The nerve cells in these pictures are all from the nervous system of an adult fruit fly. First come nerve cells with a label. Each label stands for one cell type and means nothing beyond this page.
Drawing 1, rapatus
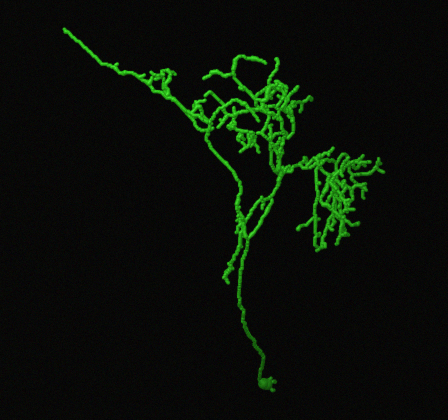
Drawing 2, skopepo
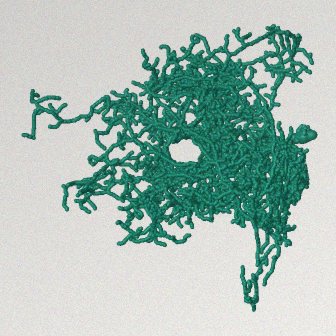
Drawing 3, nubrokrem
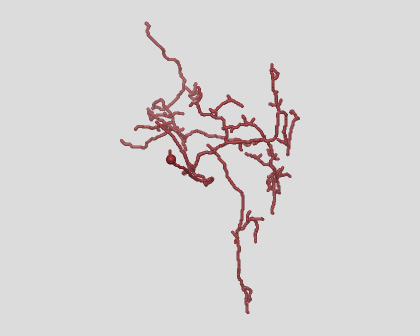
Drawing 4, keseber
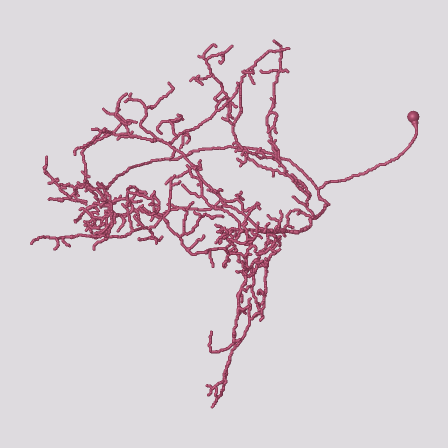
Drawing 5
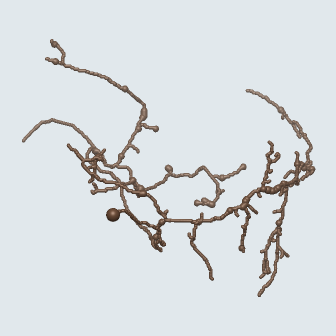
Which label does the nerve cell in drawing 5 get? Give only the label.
nubrokrem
